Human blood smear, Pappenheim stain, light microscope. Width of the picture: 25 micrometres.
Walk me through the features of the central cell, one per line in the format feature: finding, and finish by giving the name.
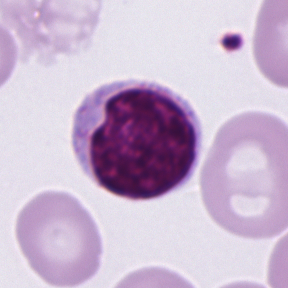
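Outline: smooth and round, as far as I can tell
Nucleus: a small notch in its upper-left edge
Cytoplasm: rim widest on the left, no vacuoles
Name: large granular lymphocyte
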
